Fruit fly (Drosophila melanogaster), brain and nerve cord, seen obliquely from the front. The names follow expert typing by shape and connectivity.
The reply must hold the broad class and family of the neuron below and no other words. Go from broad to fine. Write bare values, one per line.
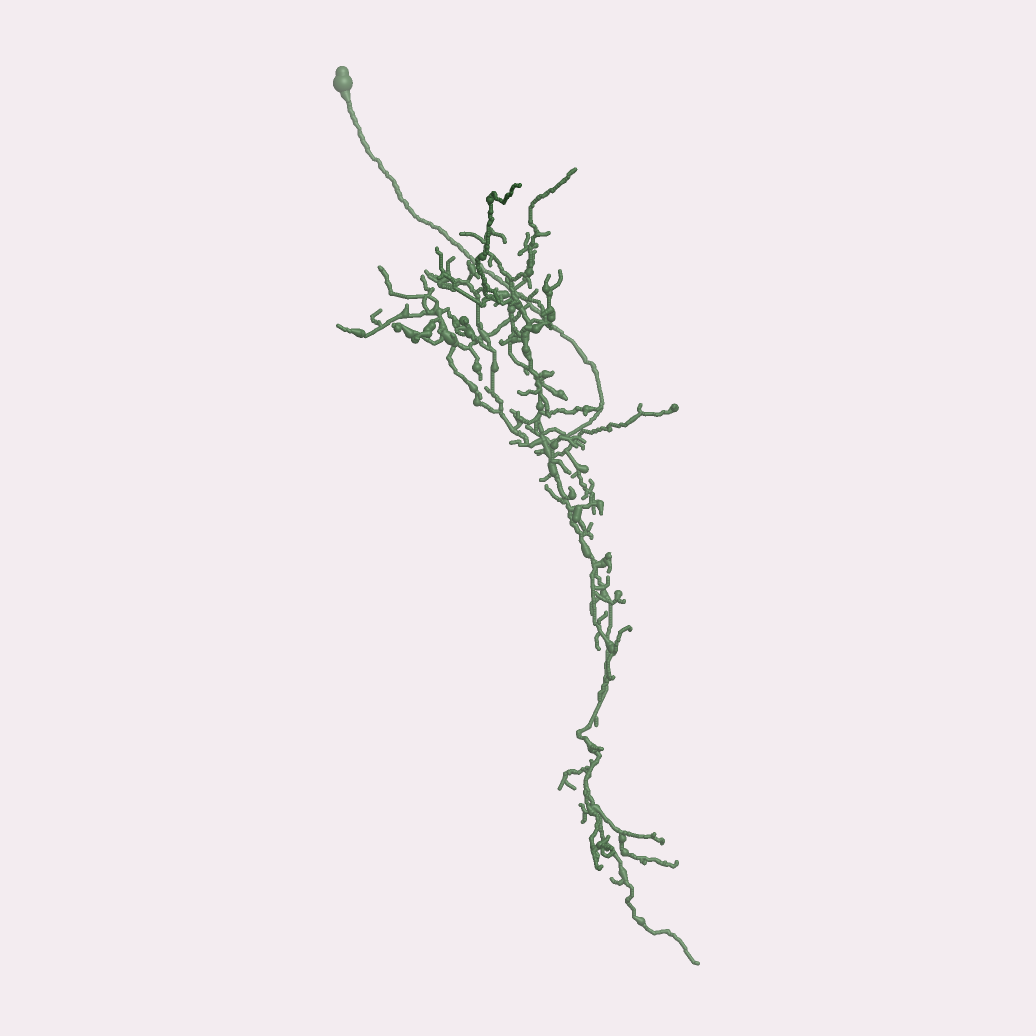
central-brain intrinsic neuron
hemilineage VPNp&v1_posterior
